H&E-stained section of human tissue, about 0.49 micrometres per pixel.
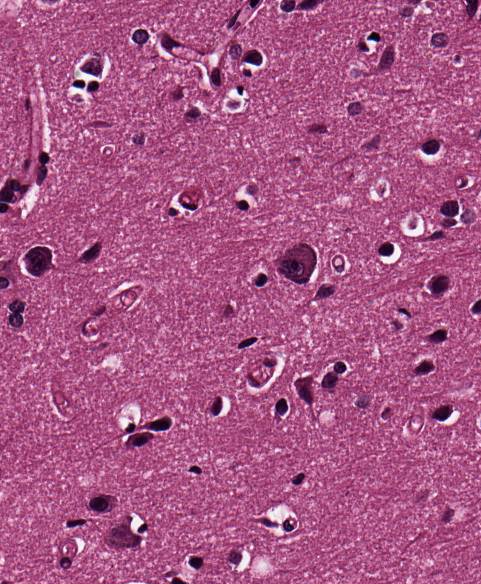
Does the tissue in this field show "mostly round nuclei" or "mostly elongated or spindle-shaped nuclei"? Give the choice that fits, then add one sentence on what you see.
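Mostly round nuclei. Most of the nuclei in the field are small, round and darkly stained.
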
